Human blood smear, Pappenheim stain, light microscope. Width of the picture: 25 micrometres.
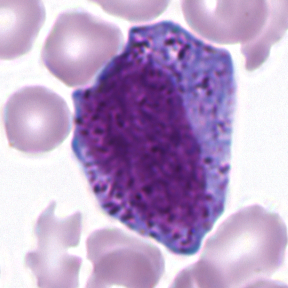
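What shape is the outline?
Angular and polygonal.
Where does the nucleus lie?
Toward the left side, filling most of the cell.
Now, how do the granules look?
Coarse, and sparse enough to see as separate dots.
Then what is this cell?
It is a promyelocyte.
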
